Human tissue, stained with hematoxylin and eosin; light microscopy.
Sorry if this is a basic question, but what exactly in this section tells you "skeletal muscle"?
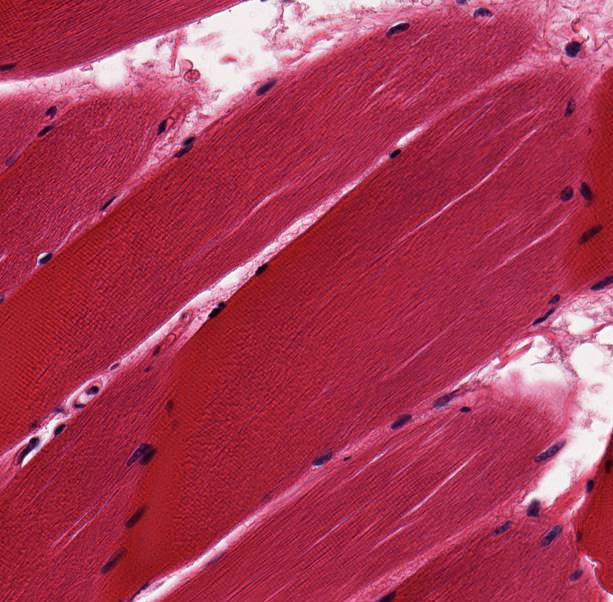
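This section is skeletal muscle. Looking across the width of each fibre, I can make out fine, regular cross-striations running transversely.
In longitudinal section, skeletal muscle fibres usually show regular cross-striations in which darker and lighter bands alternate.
Each fibre, too, is a broad band without branches, holding a fairly even width as far as it is visible.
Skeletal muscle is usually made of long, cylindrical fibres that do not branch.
So both of these fit. The nuclei, I notice, are flattened and elongated and lie at the fibre edges rather than centrally. And the fibre cytoplasm is stained a deep, even red by eosin.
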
